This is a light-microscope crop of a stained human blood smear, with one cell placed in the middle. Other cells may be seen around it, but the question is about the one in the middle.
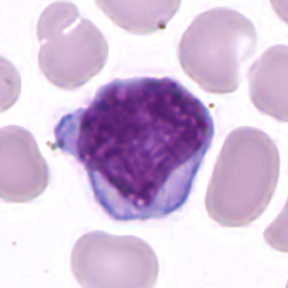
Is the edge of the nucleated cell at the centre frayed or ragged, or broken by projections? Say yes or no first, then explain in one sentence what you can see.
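Yes. A small bulge of cytoplasm projects from the left side of the cell.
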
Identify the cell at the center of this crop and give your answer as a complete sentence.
This crop has a plasma cell at its centre.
